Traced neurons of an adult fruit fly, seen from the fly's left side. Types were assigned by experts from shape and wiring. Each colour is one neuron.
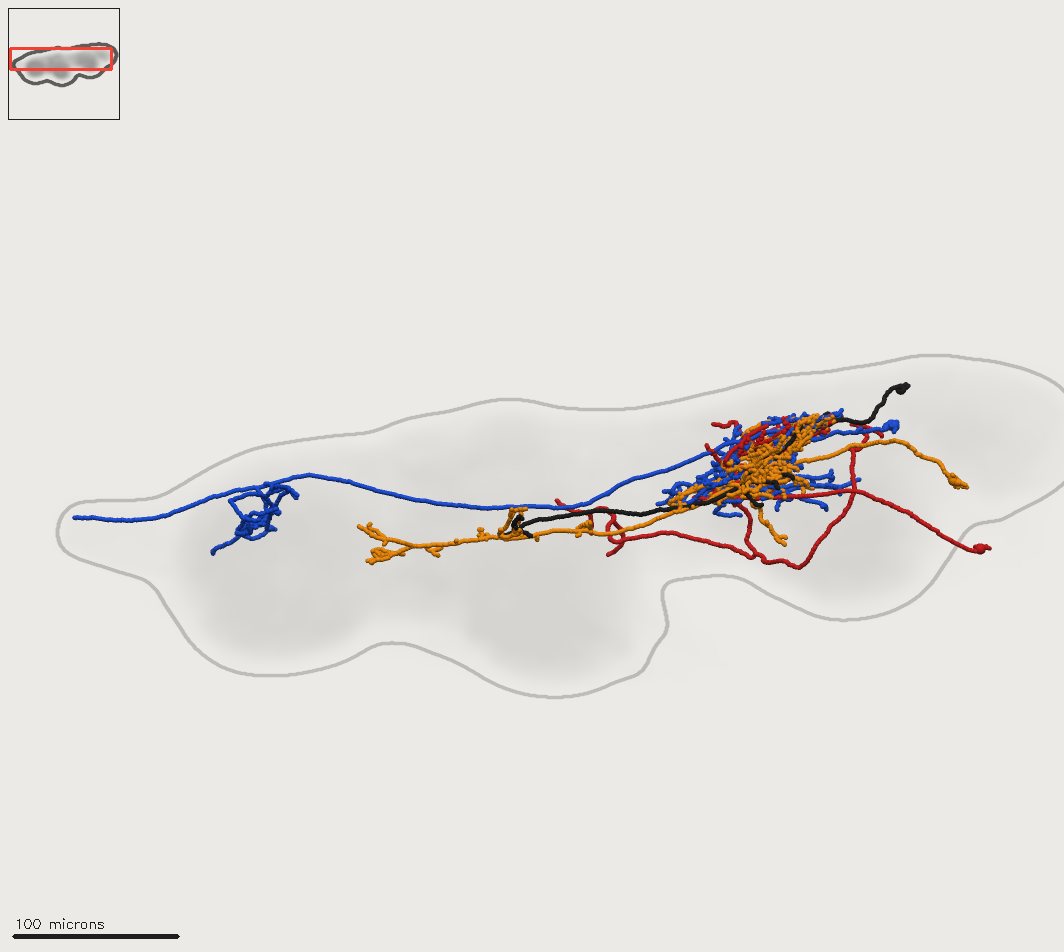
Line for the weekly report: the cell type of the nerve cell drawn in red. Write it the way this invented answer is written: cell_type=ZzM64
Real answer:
cell_type=IN12B054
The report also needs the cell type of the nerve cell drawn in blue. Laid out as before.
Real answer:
cell_type=ANXXX071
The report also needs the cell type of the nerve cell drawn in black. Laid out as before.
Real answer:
cell_type=INXXX270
